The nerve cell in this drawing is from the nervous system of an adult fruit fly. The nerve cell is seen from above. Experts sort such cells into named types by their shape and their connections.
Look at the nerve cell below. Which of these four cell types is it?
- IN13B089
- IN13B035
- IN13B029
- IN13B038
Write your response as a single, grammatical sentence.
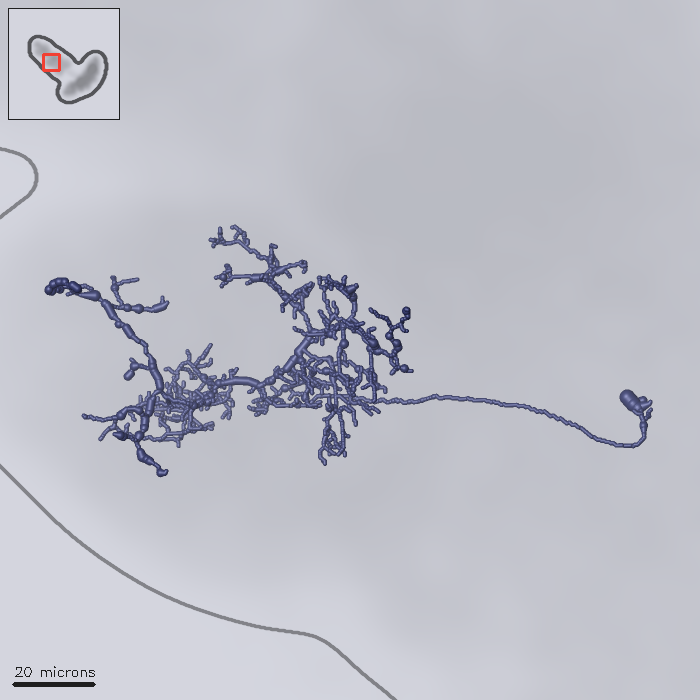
It is IN13B038 that is the cell type of the neuron.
